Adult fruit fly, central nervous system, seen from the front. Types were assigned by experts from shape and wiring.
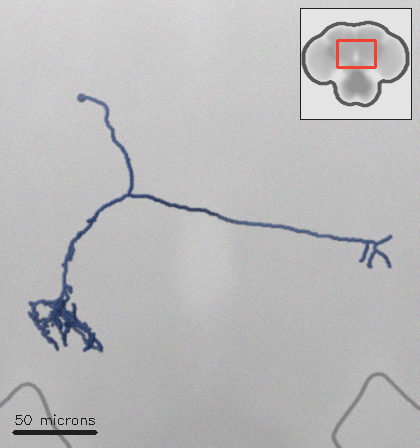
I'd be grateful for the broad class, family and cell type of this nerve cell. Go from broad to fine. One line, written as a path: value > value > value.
central-brain intrinsic neuron > hemilineage DM6_central1 > CB4104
